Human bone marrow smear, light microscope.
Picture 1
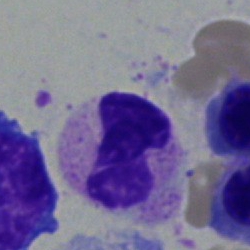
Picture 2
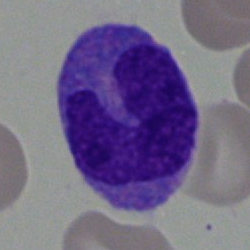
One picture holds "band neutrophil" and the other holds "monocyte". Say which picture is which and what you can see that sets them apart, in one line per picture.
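Picture 1 shows a band neutrophil: The cytoplasm is plentiful and pale pinkish-lilac.
Picture 2 shows a monocyte: The nucleus fills most of the cell.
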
